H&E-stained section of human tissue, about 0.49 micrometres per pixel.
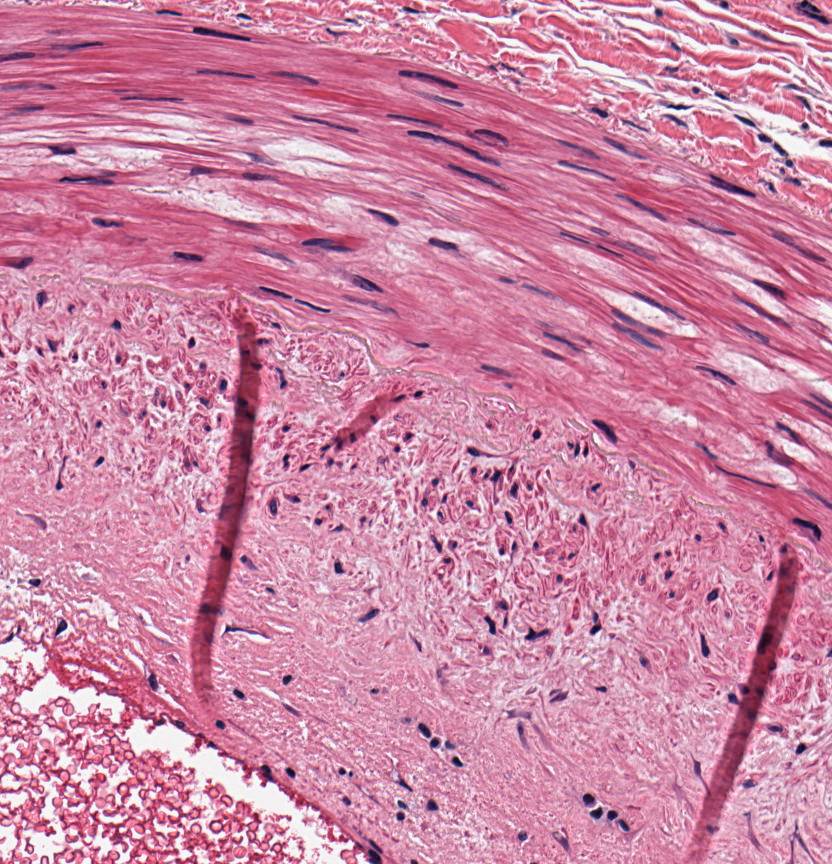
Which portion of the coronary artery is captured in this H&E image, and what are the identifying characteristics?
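The part shown is the tunica intima, the broad pale layer of loose, finely fibrillar pink tissue between the lumen and the muscle band.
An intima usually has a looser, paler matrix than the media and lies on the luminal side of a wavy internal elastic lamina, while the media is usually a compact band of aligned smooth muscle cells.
A thin wavy line parts the pale layer from the band above, whose smooth muscle cells with elongated dark nuclei run parallel.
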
